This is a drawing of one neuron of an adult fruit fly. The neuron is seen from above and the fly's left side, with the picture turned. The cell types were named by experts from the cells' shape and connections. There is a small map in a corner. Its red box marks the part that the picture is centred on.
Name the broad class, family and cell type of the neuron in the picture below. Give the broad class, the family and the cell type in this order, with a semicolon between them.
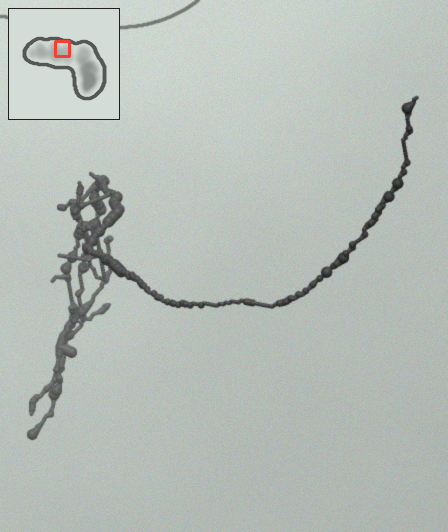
sensory neuron entering the nerve cord; class gustatory; WG2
